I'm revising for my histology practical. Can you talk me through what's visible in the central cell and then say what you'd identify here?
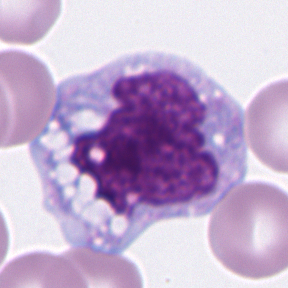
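Outline irregular and angular, not smoothly round. Nucleus irregularly folded; margin indented and lobulated. Clear round vacuoles clustered in the cytoplasm left of the nucleus. No coarse coloured granules. Cell: monocyte.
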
